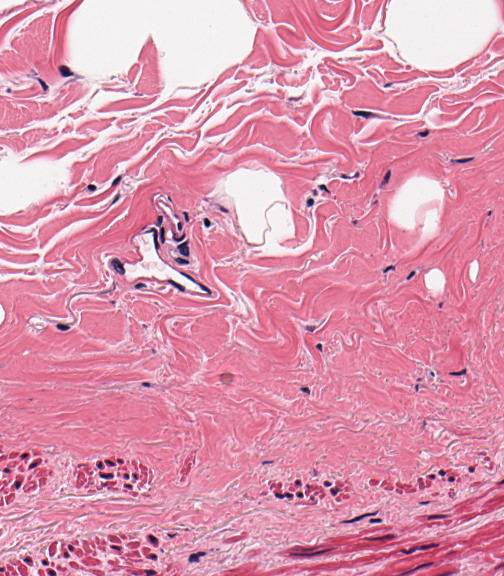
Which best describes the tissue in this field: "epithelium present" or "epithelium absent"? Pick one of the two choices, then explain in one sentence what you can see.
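Epithelium absent. No epithelium is present anywhere in the field.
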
